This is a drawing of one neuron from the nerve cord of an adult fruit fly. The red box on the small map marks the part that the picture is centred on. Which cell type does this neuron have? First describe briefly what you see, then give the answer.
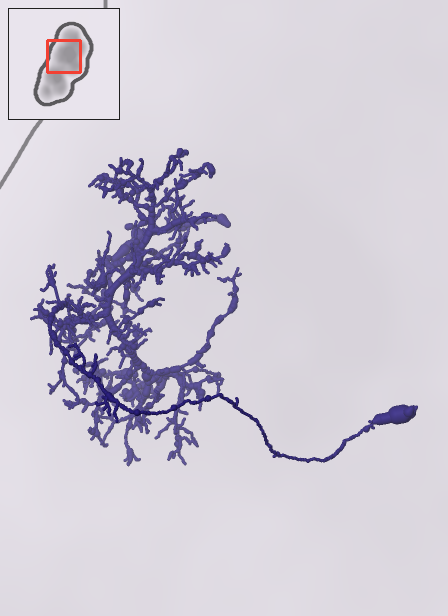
More than a hundred branch ends can be seen. In this view it is about as wide as it is tall. It is a nerve-cord intrinsic neuron. The cell type is IN06B029.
